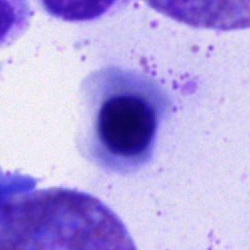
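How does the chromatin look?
Dense, very dark purple, nearly uniform.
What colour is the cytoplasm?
Pale greyish-blue, with no granules or vacuoles that I can find.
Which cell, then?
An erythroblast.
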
